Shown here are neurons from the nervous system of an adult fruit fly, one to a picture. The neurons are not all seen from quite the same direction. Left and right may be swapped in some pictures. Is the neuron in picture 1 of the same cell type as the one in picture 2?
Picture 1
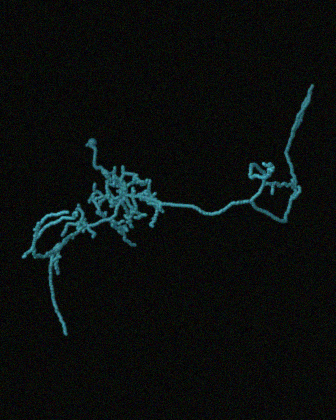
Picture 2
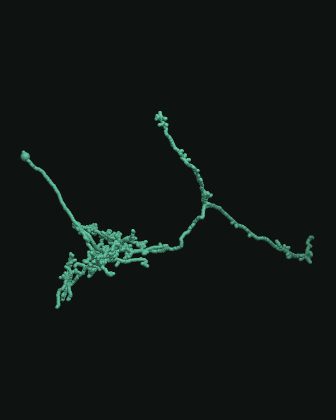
yes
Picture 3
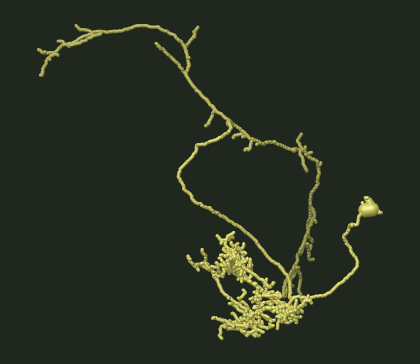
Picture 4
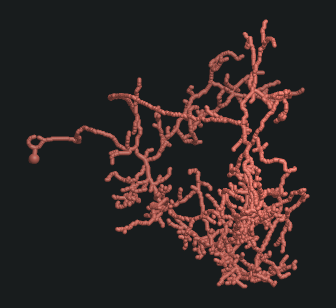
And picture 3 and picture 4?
no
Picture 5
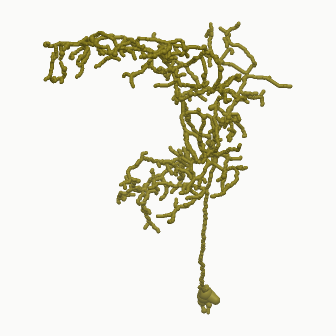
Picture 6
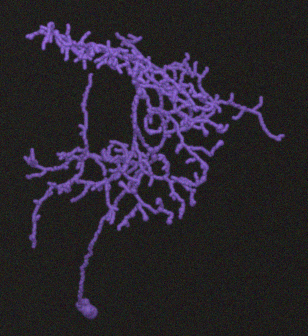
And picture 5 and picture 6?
yes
